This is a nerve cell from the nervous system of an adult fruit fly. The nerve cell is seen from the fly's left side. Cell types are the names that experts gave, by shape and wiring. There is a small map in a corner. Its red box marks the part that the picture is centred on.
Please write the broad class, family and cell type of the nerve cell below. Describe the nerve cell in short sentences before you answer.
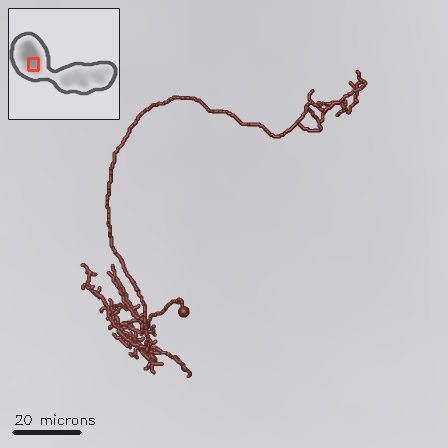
From top to bottom in the picture it spans about 95 microns. As drawn here it is about as wide as it is tall. Its broad class is optic-lobe intrinsic neuron. The family is MeLo. The cell type is MeLo4.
